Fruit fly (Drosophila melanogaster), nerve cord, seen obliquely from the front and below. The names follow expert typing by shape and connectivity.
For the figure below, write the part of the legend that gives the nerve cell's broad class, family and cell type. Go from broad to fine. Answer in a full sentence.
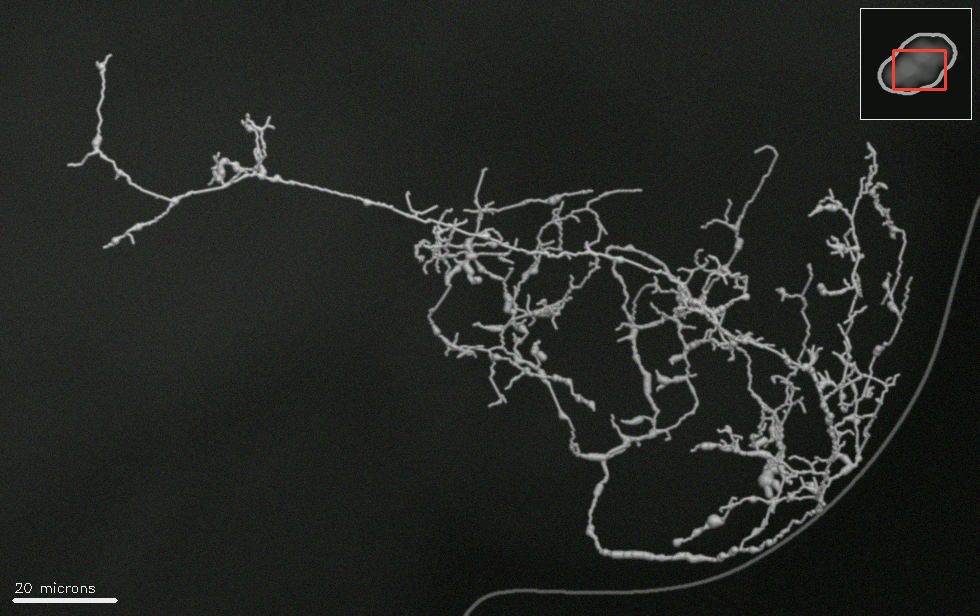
A nerve-cord intrinsic neuron of hemilineage 19A, type IN19A054.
